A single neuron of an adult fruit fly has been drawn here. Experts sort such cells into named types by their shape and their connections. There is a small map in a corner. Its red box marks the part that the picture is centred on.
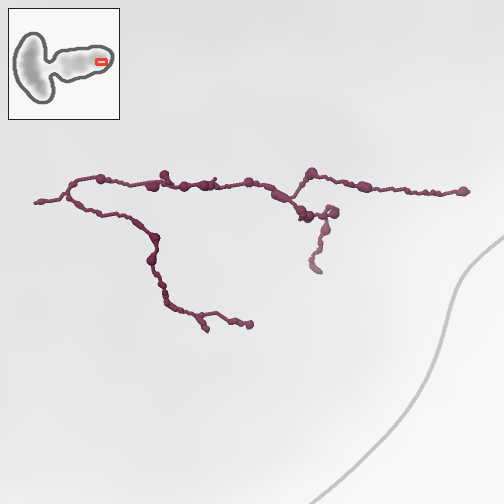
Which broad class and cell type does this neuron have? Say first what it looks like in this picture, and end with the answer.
It lies in the nerve cord. No cell body is drawn. It has a dozen or fewer branch ends. This is a sensory neuron entering the nerve cord. The cell type is SNxx33.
